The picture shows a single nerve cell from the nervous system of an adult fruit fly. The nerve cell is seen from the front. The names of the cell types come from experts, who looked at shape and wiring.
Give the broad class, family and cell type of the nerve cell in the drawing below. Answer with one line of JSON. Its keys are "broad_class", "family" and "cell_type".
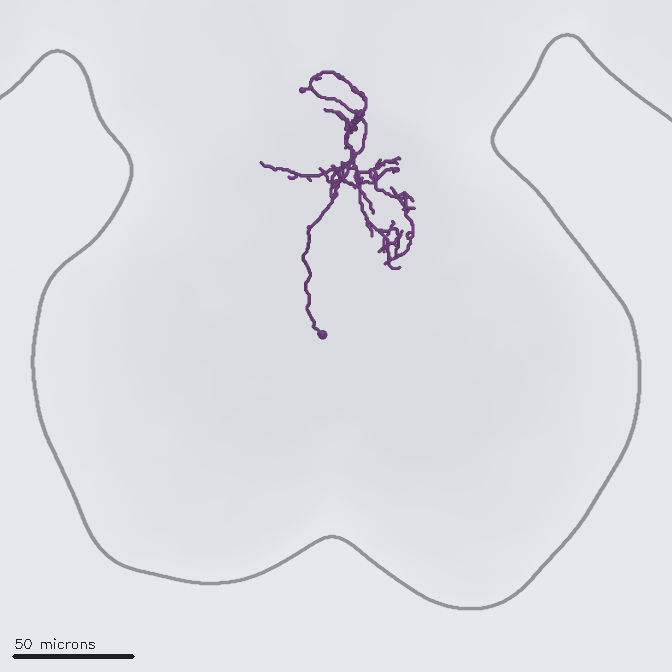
{"broad_class": "nerve-cord intrinsic neuron", "family": "hemilineage 02A", "cell_type": "IN02A059"}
